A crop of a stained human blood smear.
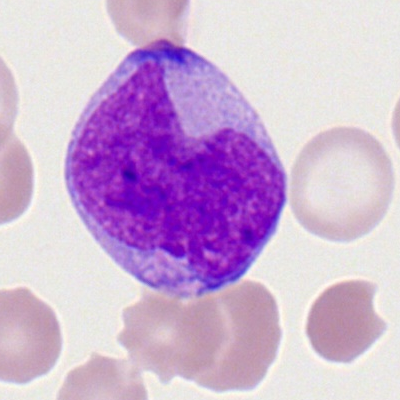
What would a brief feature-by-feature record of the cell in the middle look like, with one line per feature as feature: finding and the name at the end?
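Outline: angular, roughly diamond-shaped, not round
Nuclear contour: deep notch cut into the upper edge
Nuclear extent: fills most of the cell, leaving a modest cytoplasmic rim
Cytoplasm: pale lilac, with a deeper blue tint along the outer edge
Name: myeloblast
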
